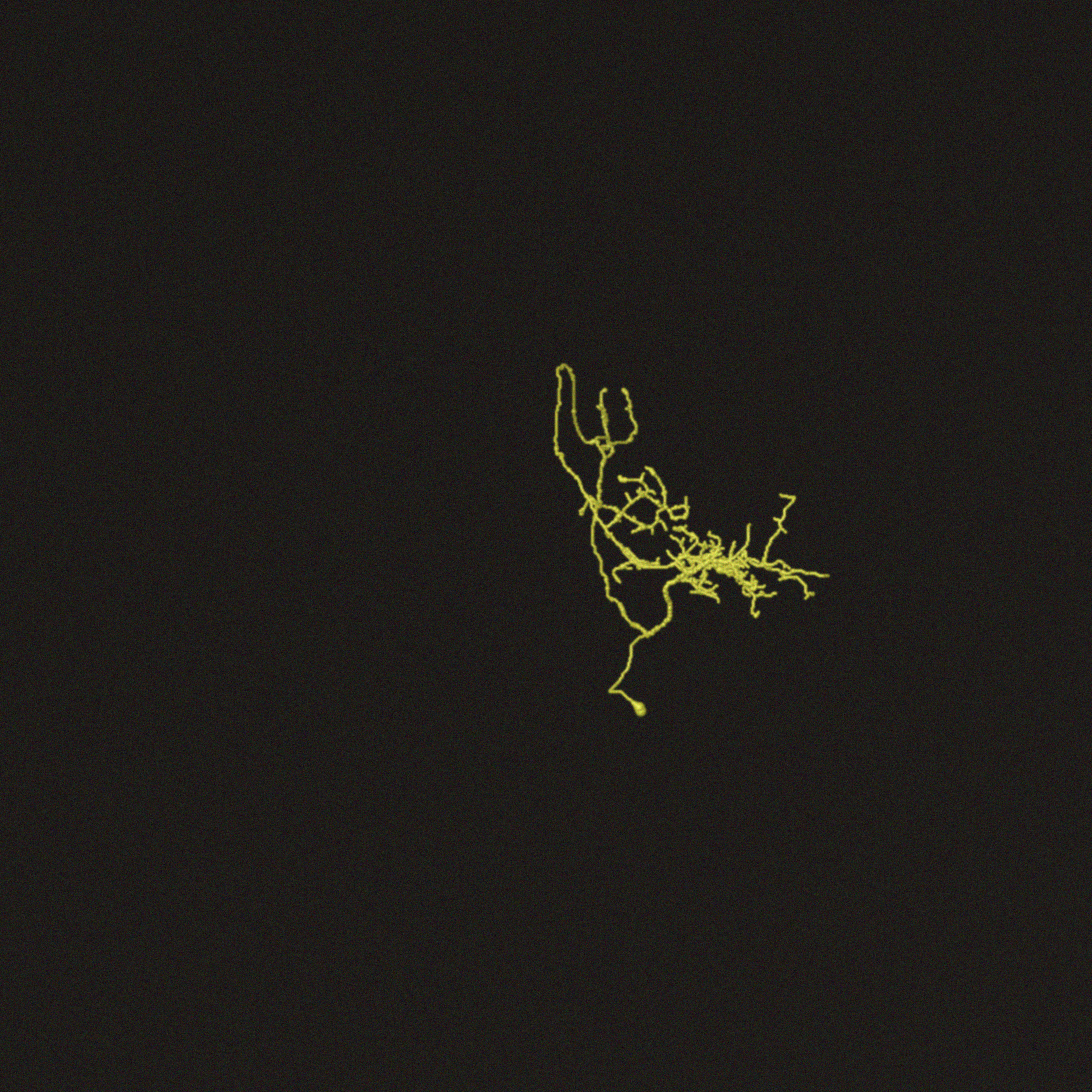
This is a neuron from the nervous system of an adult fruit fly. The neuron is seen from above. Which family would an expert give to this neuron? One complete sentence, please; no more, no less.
Family membership for the neuron is hemilineage DM2_central.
